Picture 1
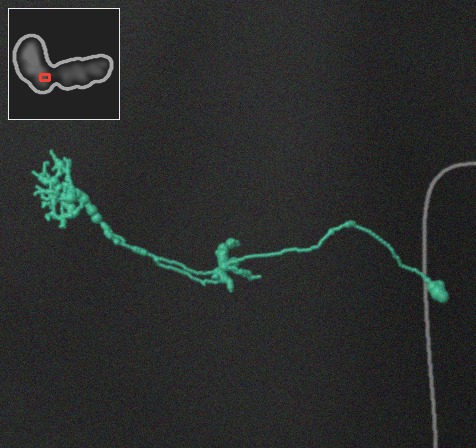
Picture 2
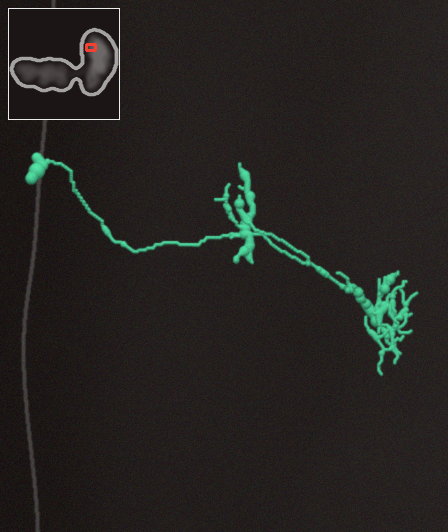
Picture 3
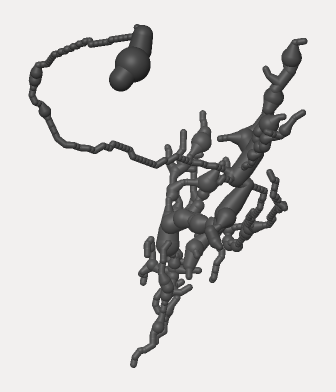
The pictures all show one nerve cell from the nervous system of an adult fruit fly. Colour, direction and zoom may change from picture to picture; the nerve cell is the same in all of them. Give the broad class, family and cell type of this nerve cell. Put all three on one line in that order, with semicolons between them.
optic-lobe intrinsic neuron; T; T5a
